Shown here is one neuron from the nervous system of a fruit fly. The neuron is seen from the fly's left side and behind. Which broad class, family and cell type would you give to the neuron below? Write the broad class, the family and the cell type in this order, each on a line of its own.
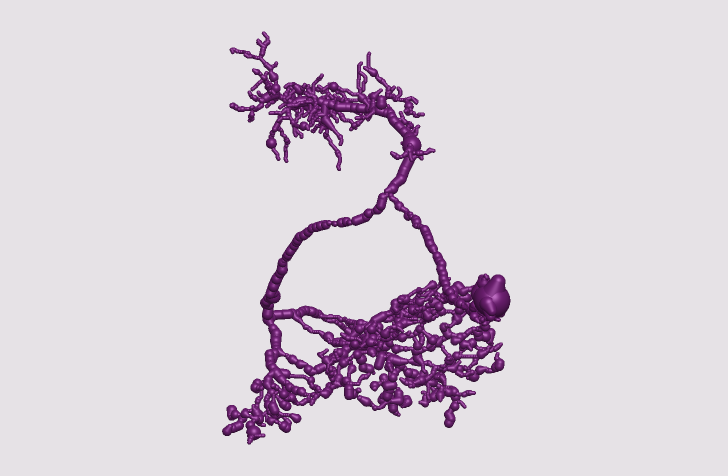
central-brain intrinsic neuron
hemilineage DL1_dorsal
FB6D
